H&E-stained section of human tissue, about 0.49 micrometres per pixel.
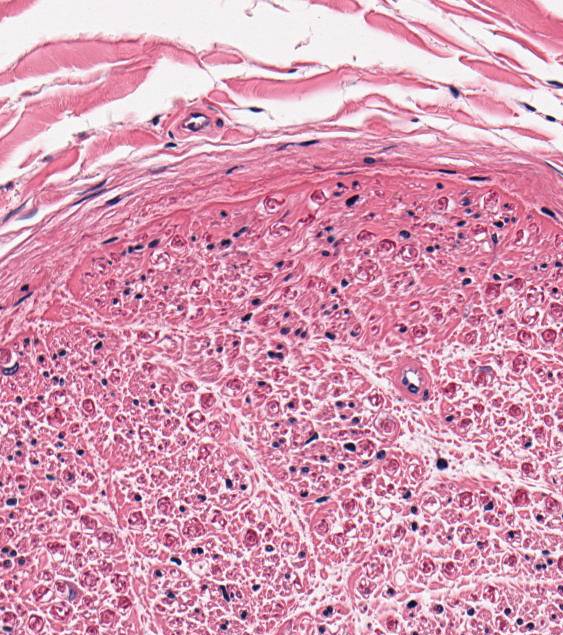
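Tibial nerve. Closely packed small round profiles, cut in cross-section, fill most of the lower two-thirds of the field; many show a pink central dot within a paler ring. Small dark oval nuclei lie scattered among them, far fewer than the profiles. A small vessel with an open round lumen lies within the profiles, right of centre.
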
